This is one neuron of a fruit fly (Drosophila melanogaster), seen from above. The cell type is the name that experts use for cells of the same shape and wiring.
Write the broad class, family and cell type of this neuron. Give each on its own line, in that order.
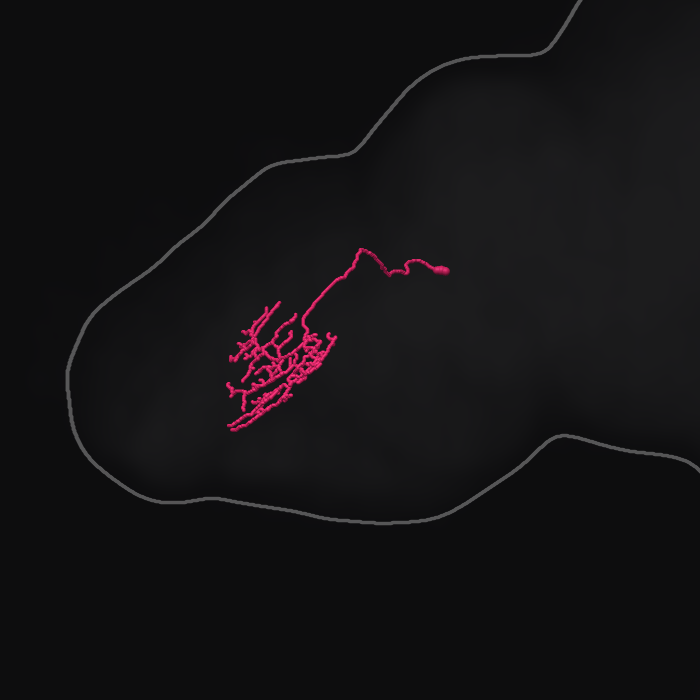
optic-lobe intrinsic neuron
Cm
Cm20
